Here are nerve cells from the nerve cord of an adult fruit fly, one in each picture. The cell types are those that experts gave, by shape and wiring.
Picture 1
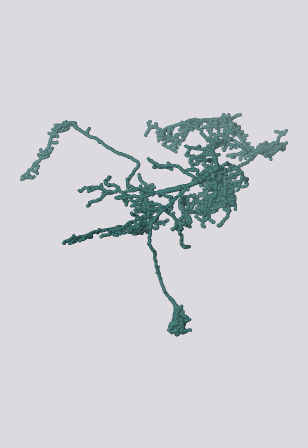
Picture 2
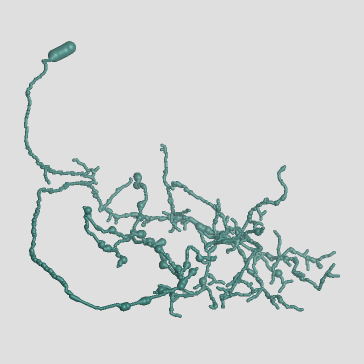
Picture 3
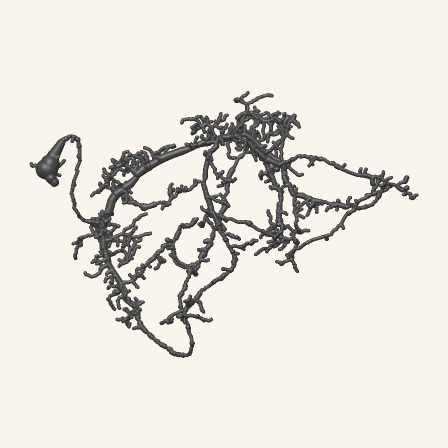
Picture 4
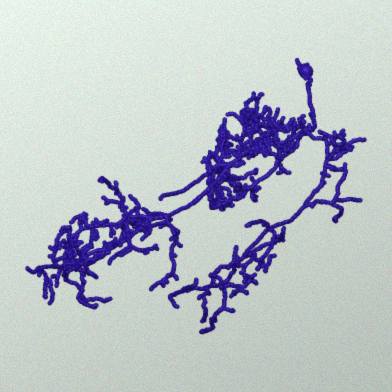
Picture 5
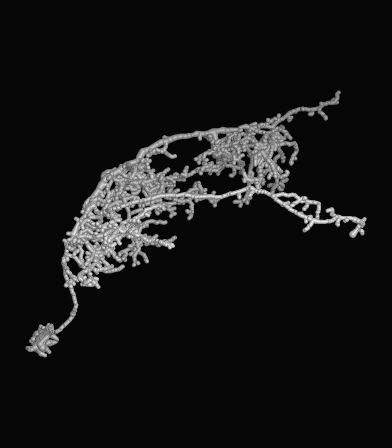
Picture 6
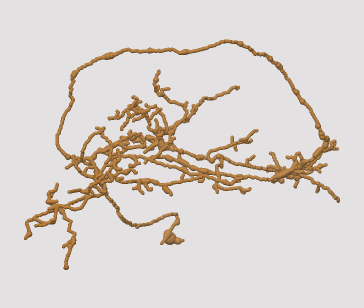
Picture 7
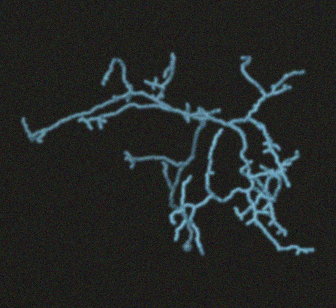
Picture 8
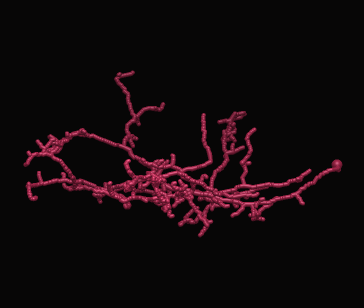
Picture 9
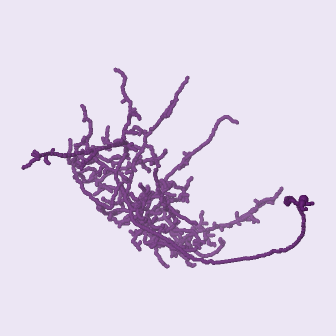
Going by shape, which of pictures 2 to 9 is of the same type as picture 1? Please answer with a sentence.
The nerve cell in picture 5 is of the same cell type.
